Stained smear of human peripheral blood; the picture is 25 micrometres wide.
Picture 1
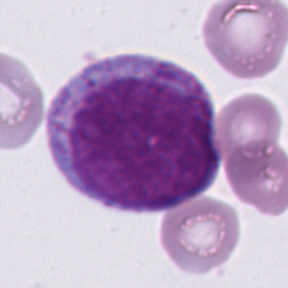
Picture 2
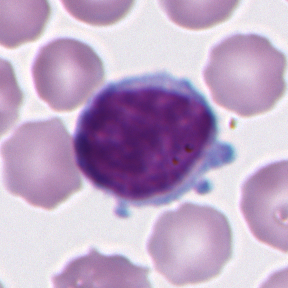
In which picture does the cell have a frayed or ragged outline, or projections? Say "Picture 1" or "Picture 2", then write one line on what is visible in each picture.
Picture 2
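In picture 1: The cell surface shows no projections or blebs.
In picture 2: The cell outline is irregular, with small pale blue blebs jutting out on the right and lower edges.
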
